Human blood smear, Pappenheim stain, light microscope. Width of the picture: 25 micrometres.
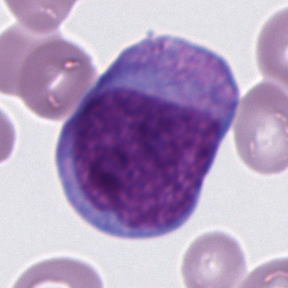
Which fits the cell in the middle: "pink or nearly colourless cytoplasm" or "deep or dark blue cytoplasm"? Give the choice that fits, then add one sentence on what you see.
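Deep or dark blue cytoplasm. The cytoplasm is blue, deepest in colour at the cell's rim.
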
